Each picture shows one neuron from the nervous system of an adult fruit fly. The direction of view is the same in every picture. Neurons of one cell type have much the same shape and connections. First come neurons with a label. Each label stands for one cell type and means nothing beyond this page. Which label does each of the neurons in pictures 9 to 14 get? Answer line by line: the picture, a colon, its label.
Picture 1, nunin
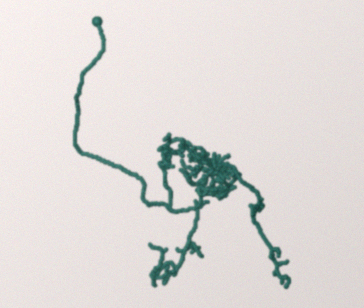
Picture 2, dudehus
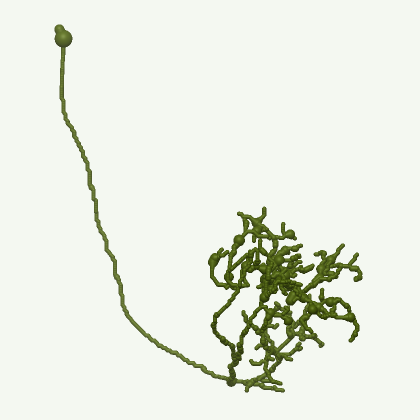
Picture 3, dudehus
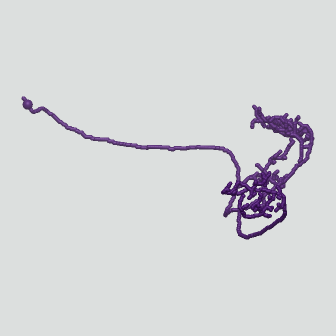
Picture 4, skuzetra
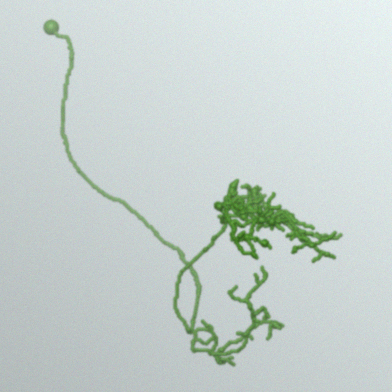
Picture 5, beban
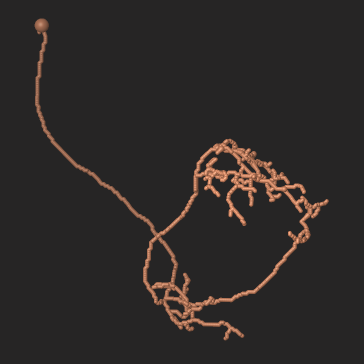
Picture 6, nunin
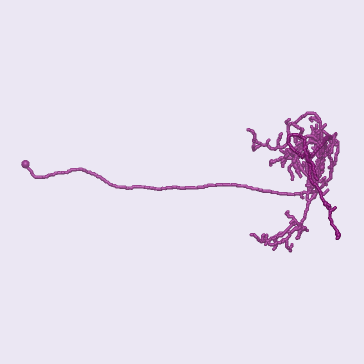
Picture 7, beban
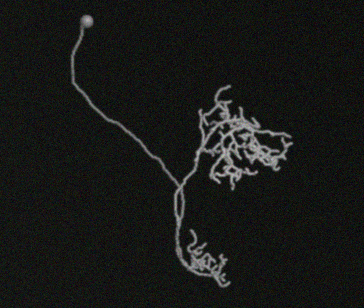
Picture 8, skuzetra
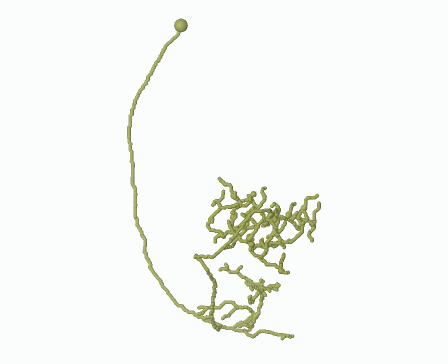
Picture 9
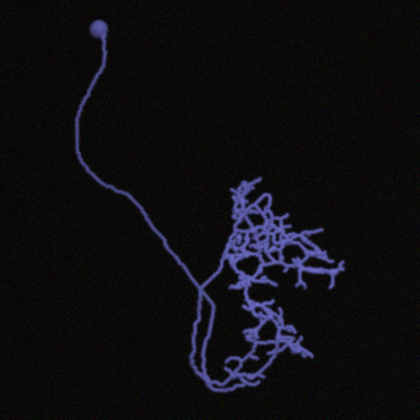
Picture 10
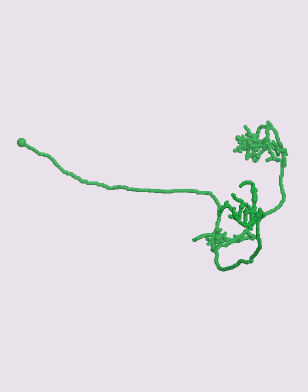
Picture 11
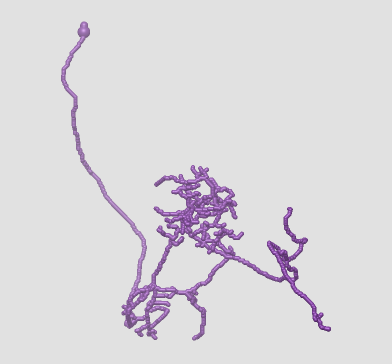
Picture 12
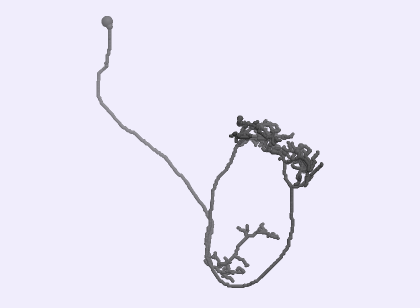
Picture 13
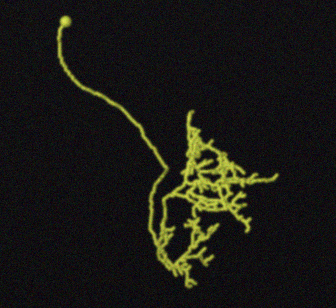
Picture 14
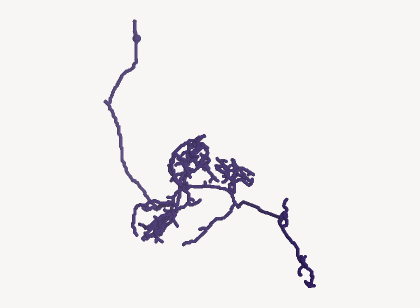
9: dudehus
10: beban
11: nunin
12: beban
13: dudehus
14: nunin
